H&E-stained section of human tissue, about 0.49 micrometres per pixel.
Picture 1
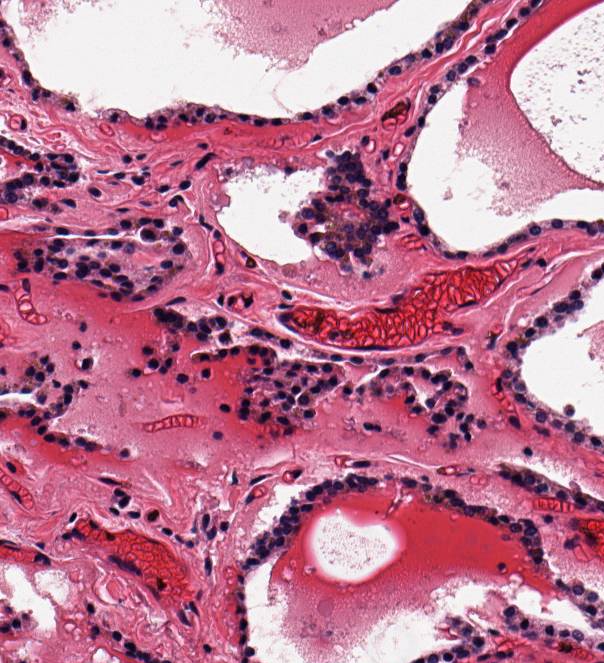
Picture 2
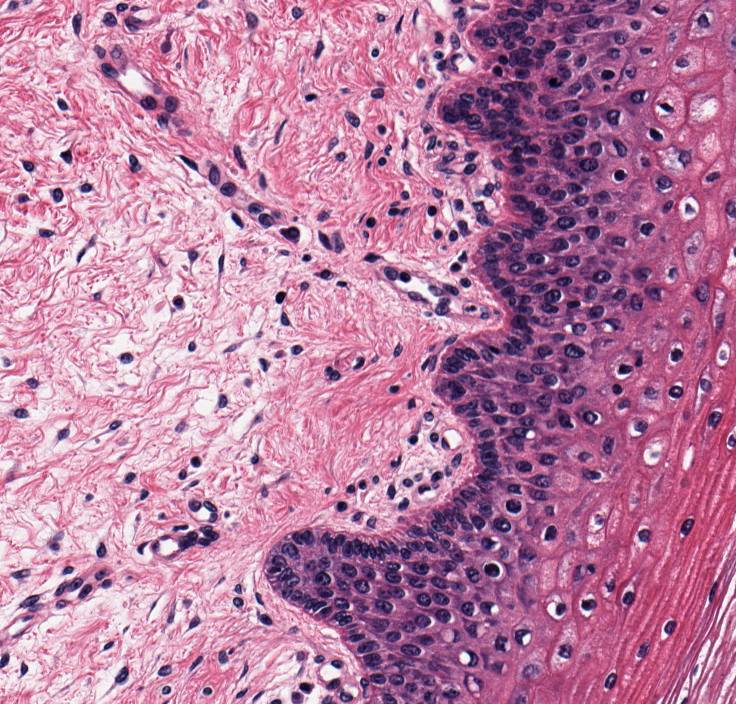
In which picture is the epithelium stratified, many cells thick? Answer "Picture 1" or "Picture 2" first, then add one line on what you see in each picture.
Picture 2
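In picture 1: The spaces are lined by a single layer of flattened to cuboidal cells.
In picture 2: The epithelium is stratified squamous, with cells becoming flatter toward the surface at the right edge.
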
